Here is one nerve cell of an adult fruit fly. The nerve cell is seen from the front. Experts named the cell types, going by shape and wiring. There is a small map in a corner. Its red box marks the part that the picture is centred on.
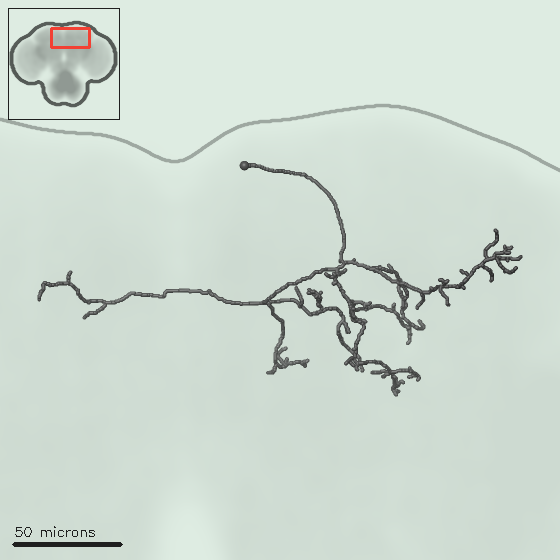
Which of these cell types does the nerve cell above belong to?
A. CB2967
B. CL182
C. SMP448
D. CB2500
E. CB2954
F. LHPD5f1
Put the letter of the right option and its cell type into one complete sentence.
Of the choices offered, option A, CB2967, is the cell type of the nerve cell.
